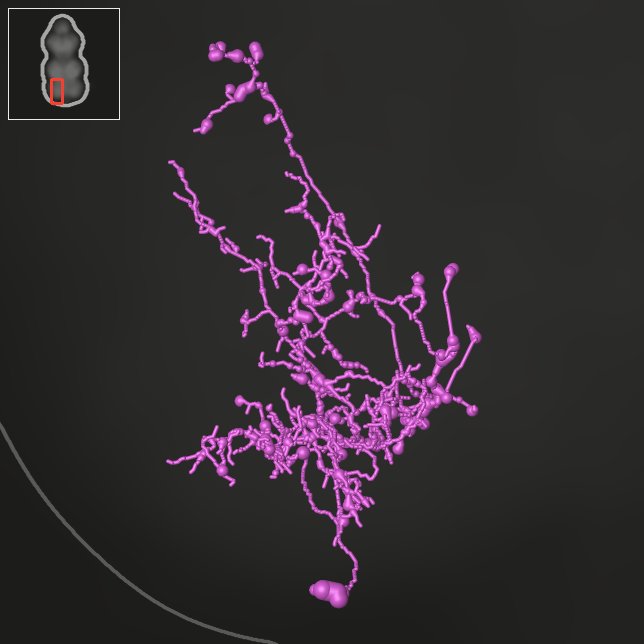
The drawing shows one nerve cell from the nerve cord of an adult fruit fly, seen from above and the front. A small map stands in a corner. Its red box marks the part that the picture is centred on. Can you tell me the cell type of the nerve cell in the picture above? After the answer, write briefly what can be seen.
The cell type is IN01B041. Its broad class is nerve-cord intrinsic neuron. As drawn here it is taller than it is wide.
